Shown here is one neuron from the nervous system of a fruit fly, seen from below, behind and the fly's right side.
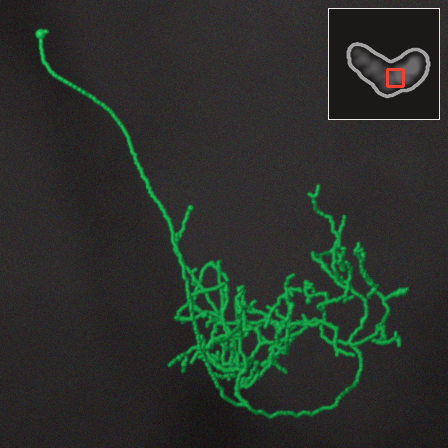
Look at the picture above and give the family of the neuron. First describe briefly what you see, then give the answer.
The cell body can be seen at the upper left of the picture. Dozens of branch ends can be seen. It is a central-brain intrinsic neuron. Its family is hemilineage VLPp1.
